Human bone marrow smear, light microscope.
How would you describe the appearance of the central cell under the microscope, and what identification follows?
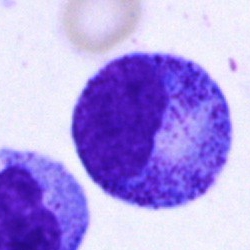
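A smooth, round outline encloses this cell. Toward its left side sits the nucleus, a single mass without lobes. The cytoplasm is a pale lilac-blue. The cell is a promyelocyte.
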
